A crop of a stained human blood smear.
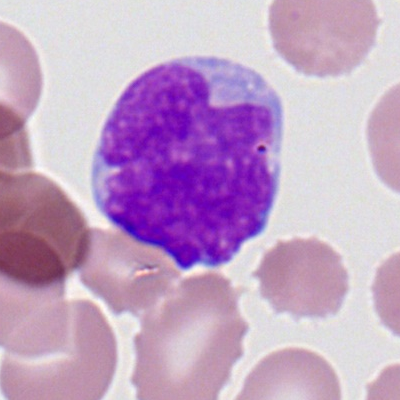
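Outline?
Round to slightly oval, smooth, no surface projections.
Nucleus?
One notch cut into its upper right side.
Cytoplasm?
Scant pale blue rim, widest at the upper right beside the notch.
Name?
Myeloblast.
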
